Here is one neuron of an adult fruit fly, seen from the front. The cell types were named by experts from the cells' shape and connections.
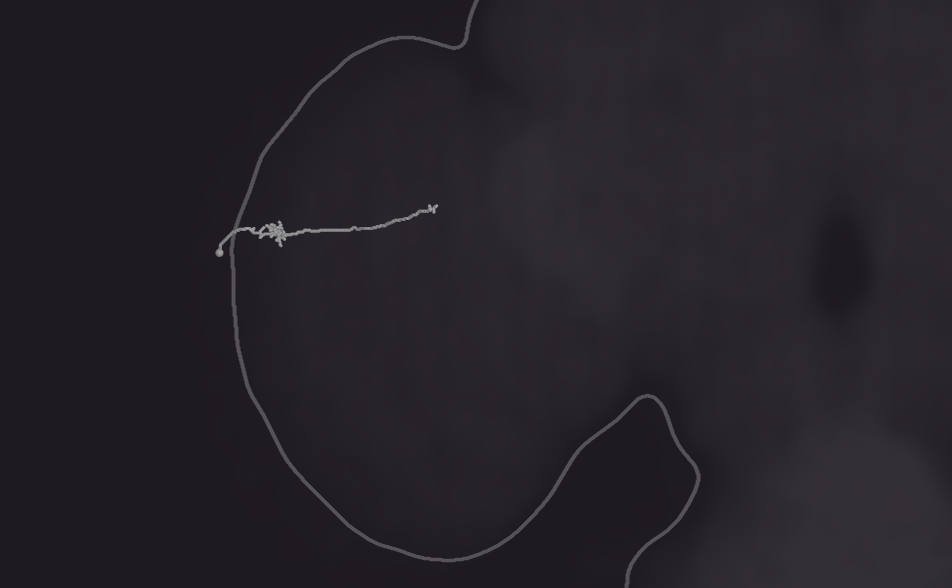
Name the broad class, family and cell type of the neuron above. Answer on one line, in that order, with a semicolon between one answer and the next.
optic-lobe intrinsic neuron; Tm; Tm9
